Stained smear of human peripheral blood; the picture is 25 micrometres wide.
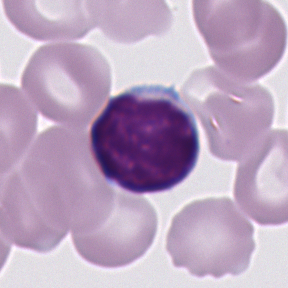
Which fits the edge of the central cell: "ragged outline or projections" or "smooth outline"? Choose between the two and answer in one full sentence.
There is a smooth outline around this cell, free of projections.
